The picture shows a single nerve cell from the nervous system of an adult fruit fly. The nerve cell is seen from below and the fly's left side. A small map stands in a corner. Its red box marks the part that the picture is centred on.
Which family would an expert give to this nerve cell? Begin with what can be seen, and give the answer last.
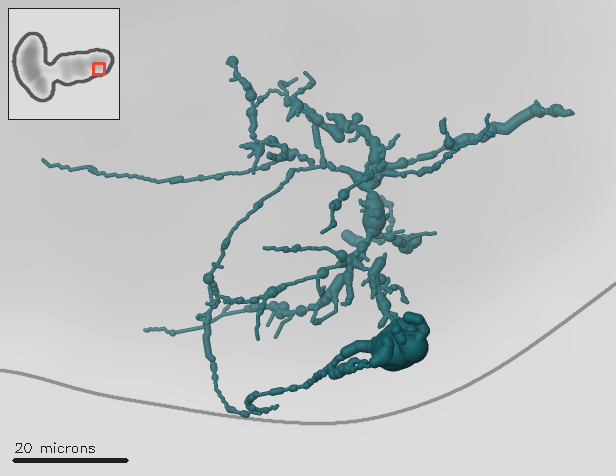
It lies in the nerve cord. From left to right in the picture it spans about 95 microns. The picture shows dozens of branch ends. It is a nerve-cord intrinsic neuron. Its family is hemilineage 16B.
